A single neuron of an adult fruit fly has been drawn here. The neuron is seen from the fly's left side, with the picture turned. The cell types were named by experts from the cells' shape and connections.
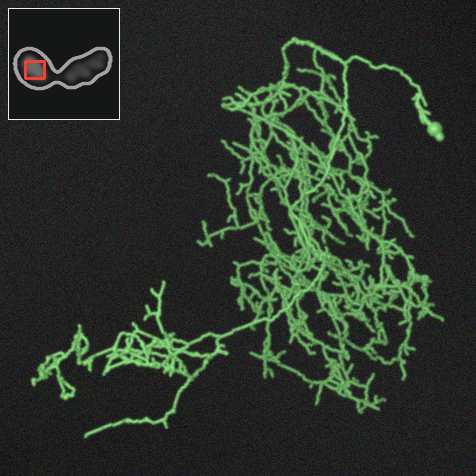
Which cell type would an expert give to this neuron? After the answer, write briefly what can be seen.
Its cell type is LT47. It is a visual projection neuron. The cell body can be seen at the upper right of the picture. More than a hundred branch ends can be seen.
